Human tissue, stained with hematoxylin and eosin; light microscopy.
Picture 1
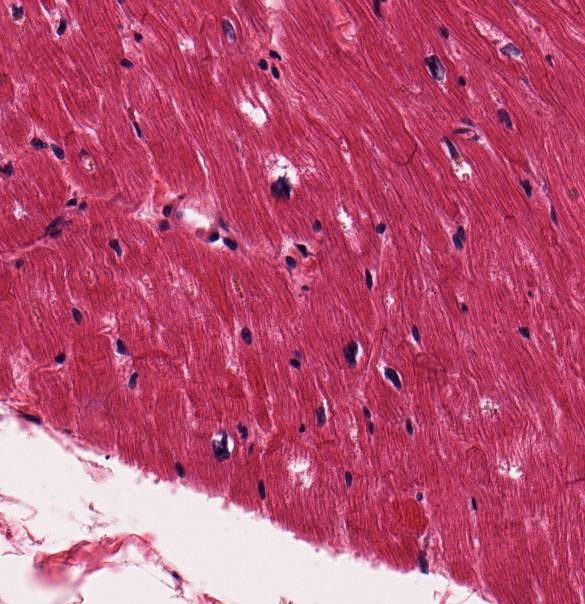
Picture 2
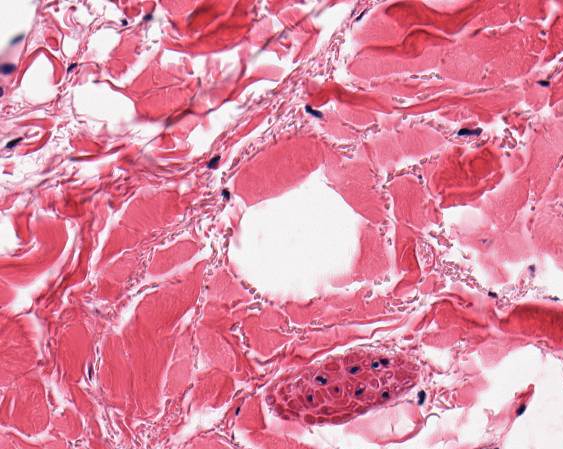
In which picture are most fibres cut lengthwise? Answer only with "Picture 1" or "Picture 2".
Picture 1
